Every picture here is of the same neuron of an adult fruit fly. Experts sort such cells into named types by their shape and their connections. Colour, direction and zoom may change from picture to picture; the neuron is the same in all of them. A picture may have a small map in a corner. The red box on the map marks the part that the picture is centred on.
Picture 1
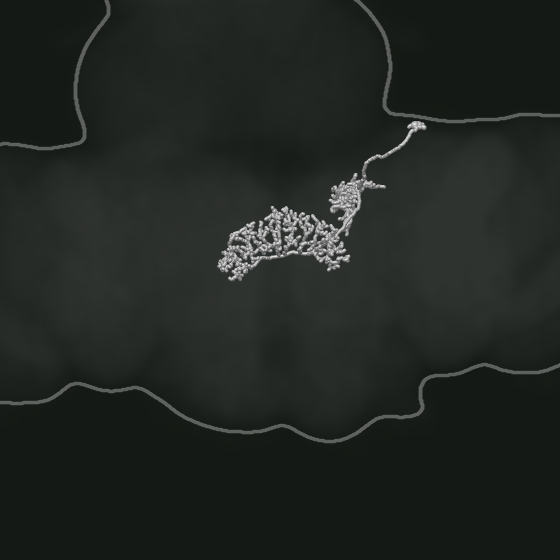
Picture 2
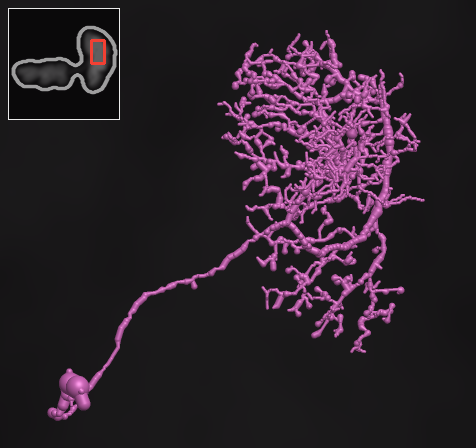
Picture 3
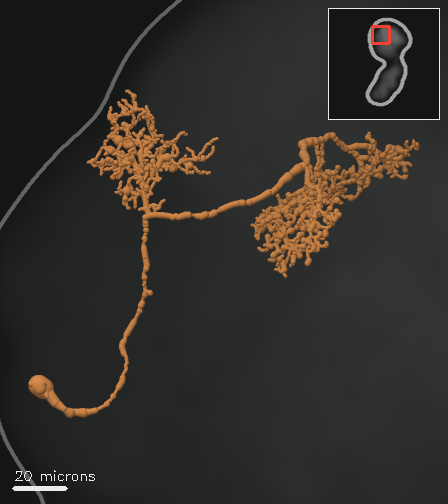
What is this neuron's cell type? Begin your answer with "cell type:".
cell type: FB6A_c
